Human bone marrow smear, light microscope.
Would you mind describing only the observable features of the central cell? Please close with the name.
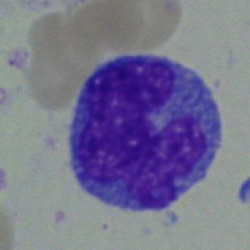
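Most of the cell filled by nucleus. Chromatin purple, scattered with many small pale spots. Cytoplasm without distinct granules. Surface without projections. Cell type: monocyte.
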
